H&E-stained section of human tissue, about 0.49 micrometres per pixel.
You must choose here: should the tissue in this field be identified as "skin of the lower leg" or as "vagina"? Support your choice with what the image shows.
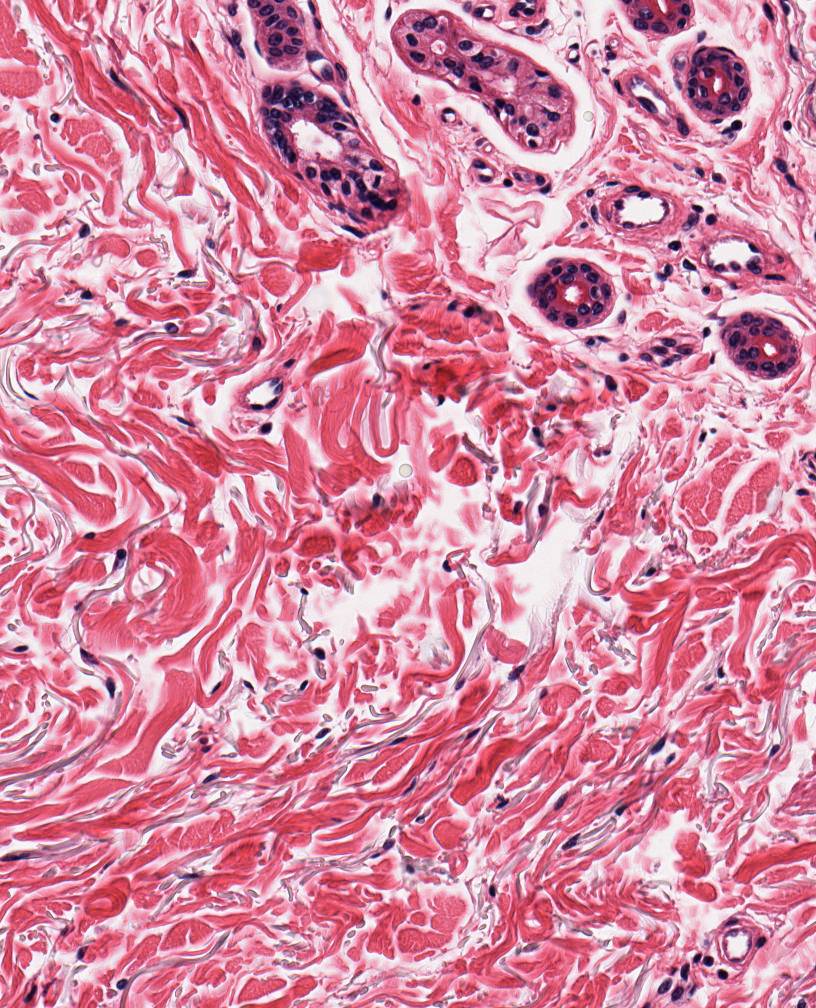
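This is skin of the lower leg. A cluster of small glandular tubules lies upper right. Its small round profiles have two layers of small, dark round-nucleated cells around a narrow lumen; the elongated top-centre tubule has paler, more abundant pink cytoplasm.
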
